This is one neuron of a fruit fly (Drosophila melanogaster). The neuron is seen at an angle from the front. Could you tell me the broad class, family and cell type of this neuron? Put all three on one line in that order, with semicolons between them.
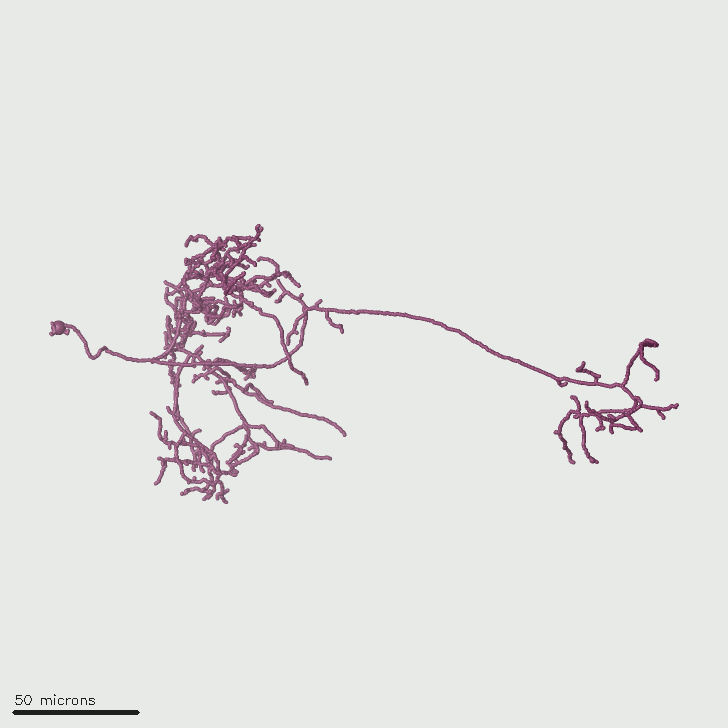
central-brain intrinsic neuron; hemilineage VLPl&d1_dorsal; AVLP733m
